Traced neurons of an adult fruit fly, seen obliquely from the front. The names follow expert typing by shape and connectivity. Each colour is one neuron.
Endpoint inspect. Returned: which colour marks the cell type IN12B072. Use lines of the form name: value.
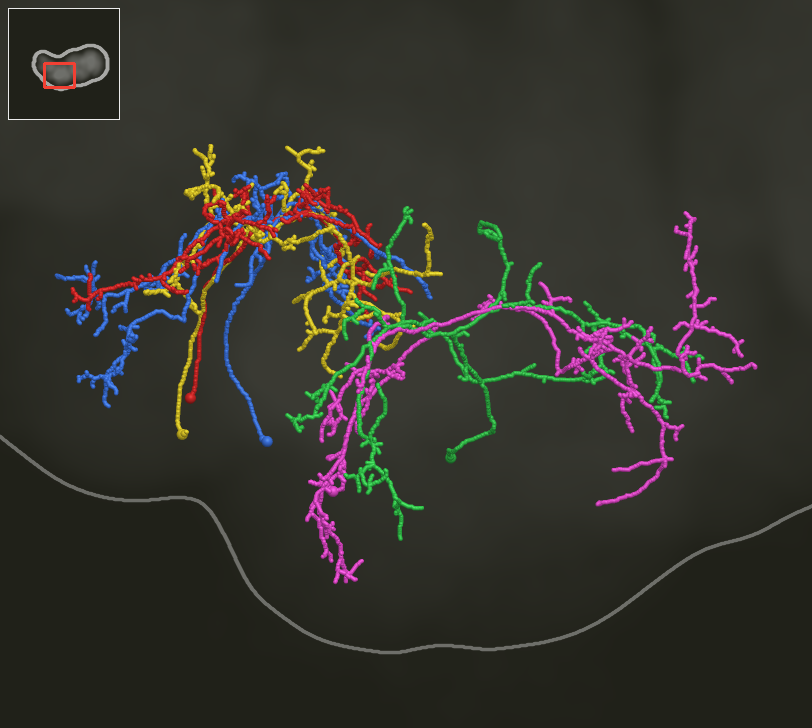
colour: green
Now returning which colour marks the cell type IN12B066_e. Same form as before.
colour: blue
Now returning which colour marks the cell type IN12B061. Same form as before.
colour: red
